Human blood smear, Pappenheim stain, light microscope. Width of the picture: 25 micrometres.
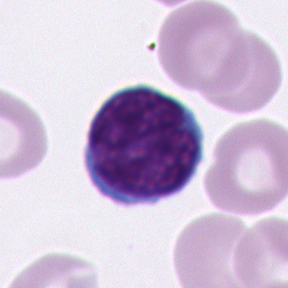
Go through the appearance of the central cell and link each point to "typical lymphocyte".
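Going through the cell point by point, the outline comes first: it is round and smooth. Next, the cytoplasm is pale blue and forms only a thin rim, widest at the lower left. Last, no granules are seen in that cytoplasm.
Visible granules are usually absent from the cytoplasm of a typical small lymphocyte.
The granule-free cytoplasm here therefore goes with a typical lymphocyte.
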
